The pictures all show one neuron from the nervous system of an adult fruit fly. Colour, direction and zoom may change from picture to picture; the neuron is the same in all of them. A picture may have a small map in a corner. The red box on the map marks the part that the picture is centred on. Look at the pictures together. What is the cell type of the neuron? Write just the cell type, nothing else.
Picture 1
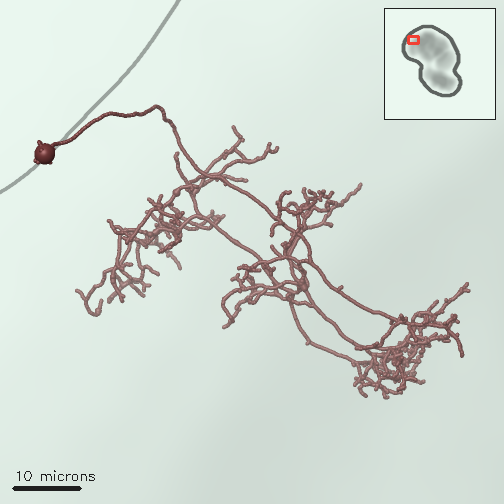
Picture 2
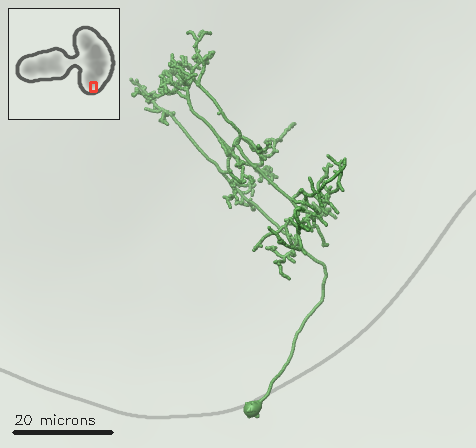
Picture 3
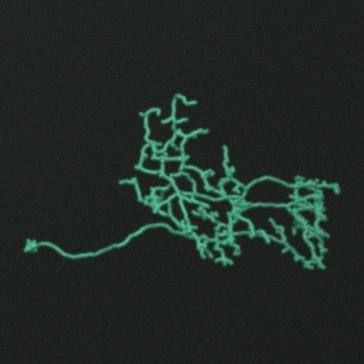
Mi14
